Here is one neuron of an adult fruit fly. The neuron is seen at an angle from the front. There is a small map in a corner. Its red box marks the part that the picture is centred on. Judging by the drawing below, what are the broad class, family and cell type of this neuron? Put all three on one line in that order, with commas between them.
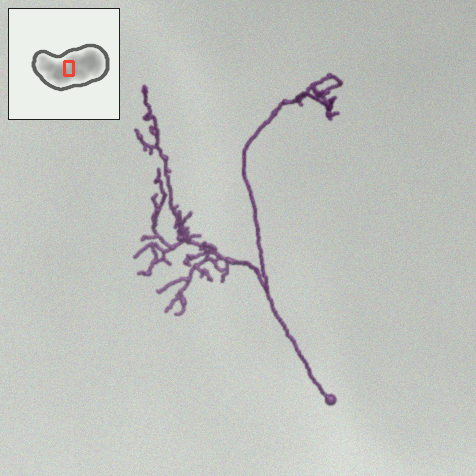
visual projection neuron, LC, LC13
